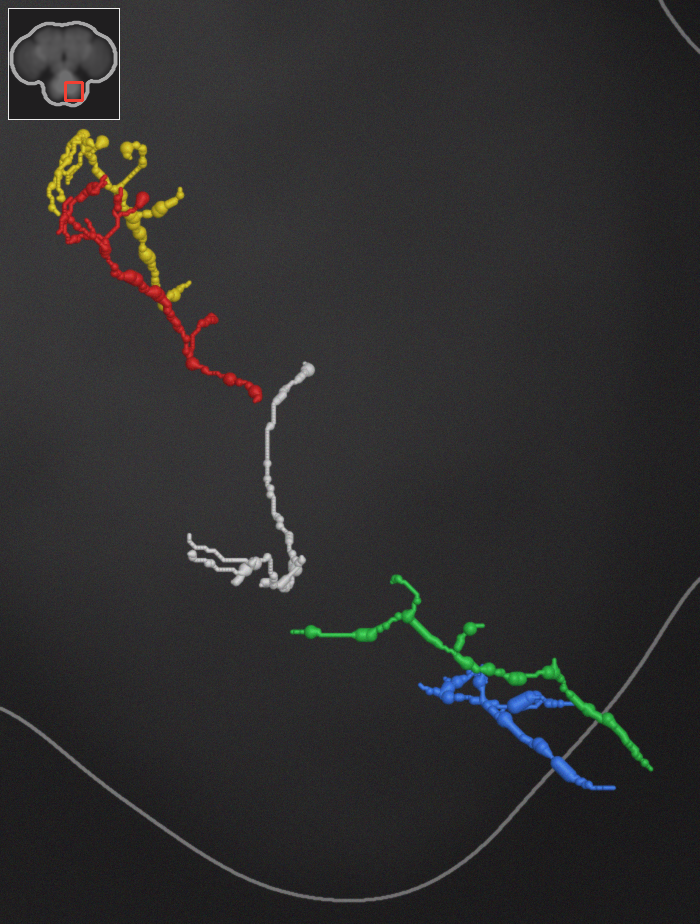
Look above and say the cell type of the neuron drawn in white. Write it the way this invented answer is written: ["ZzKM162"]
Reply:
["SNta28"]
